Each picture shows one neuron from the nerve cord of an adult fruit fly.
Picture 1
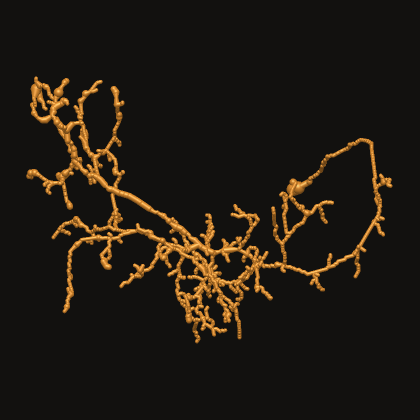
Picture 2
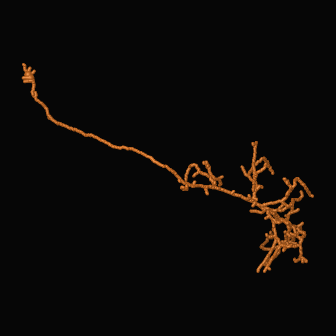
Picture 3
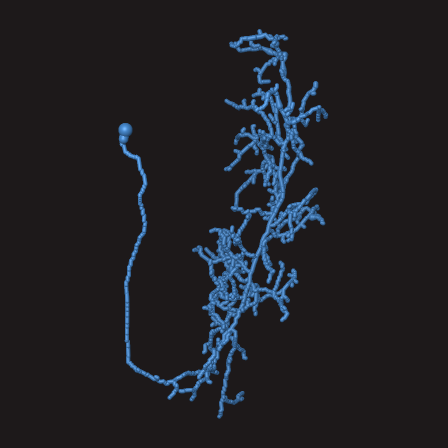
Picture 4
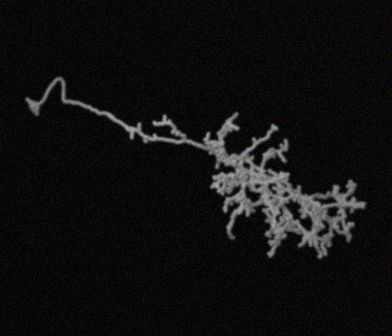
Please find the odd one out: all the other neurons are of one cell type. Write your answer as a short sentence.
The neuron in picture 2 is of another cell type than the rest.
